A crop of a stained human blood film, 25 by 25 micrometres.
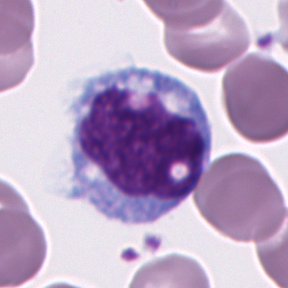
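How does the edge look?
Irregular and frayed, with fine wispy projections, clearest on the left.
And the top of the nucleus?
A notch indents it.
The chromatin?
Dark purple, mottled and clumped.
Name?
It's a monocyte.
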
